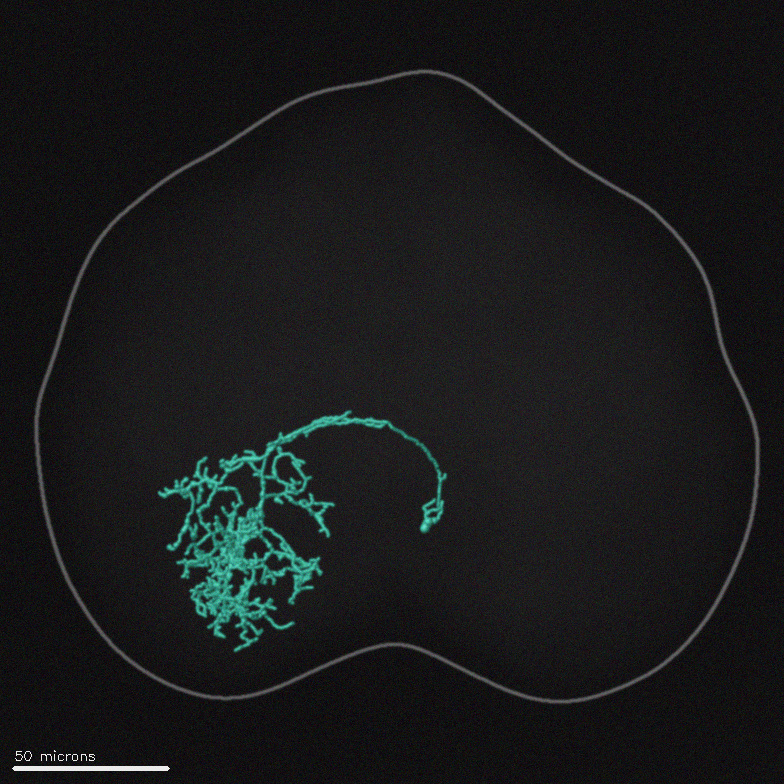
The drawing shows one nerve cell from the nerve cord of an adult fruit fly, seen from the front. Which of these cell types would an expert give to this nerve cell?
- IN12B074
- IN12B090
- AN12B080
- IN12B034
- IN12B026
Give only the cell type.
IN12B034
